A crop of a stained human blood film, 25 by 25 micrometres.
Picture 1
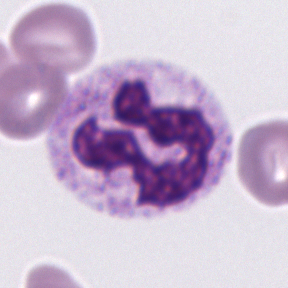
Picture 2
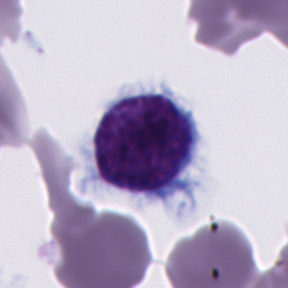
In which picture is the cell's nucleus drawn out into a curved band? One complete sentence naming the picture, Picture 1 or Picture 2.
Drawn out into a curved band without separate lobes is the nucleus of the cell in picture 1.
